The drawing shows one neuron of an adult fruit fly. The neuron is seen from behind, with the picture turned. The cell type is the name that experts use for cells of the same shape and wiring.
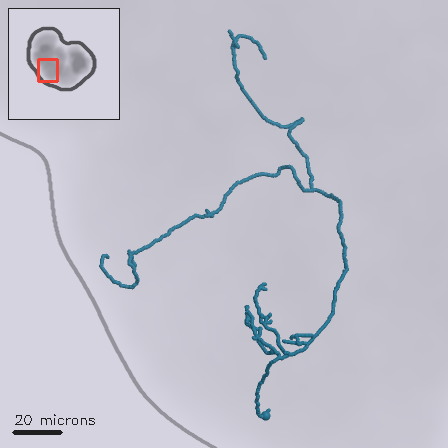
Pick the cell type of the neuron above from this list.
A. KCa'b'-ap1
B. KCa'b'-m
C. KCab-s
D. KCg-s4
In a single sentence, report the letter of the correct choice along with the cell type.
The cell type is KCab-s for the neuron, matching option C.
